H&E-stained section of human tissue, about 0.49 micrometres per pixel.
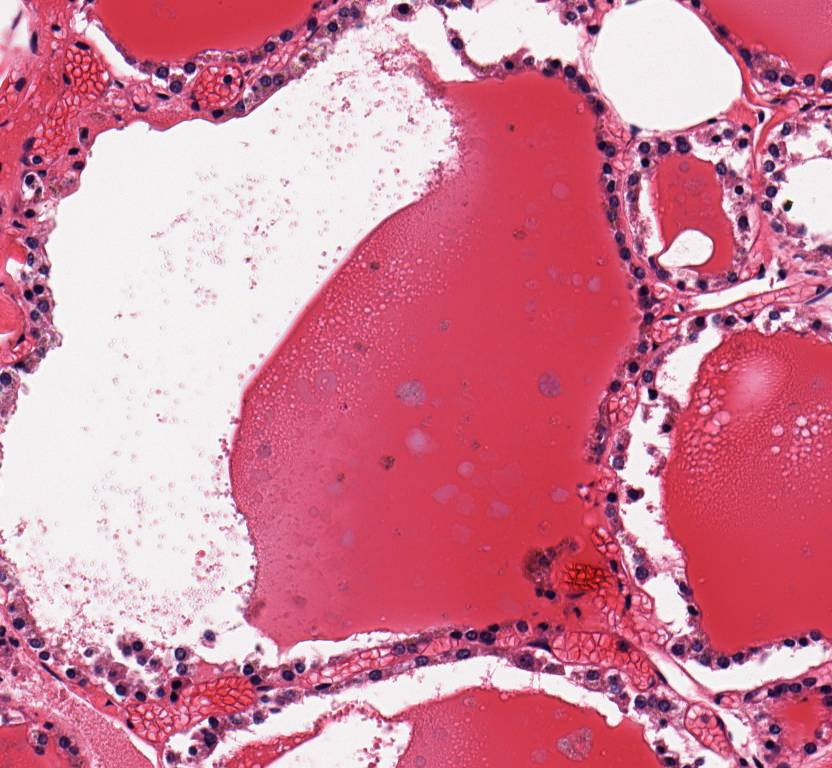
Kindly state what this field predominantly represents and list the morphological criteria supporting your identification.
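You're looking at thyroid follicle. Closely packed follicles of differing sizes make up the field, most filled with pink material, each lined by one layer of low cuboidal to flattened cells whose small, round, dark nuclei sit in a single row, and the stroma between neighbours is little more than thin strands.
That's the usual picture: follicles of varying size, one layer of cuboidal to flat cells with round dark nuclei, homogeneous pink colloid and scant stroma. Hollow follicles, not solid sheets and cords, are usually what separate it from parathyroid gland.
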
